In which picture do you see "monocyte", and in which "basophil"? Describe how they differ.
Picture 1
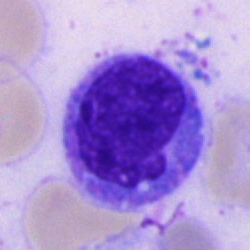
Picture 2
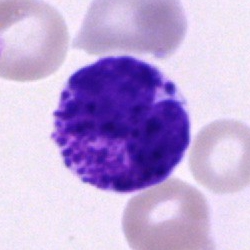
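Picture 2 is the basophil; picture 1 is the monocyte. Both cells have a roughly round outline, that of the monocyte being smooth. Around the monocyte nucleus lies a moderate rim of blue cytoplasm, widest on the lower right side.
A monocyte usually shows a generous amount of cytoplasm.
In the basophil, granules stand out most distinctly in the lower left part of the cell, while the darkest, densest mass occupies the upper and right part.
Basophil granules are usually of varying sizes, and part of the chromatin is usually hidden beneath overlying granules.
A small pale clear area lies at the upper right edge of the basophil. A small cluster of platelets sits next to the monocyte at its upper right, whereas red cells lie around the basophil without overlapping it.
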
